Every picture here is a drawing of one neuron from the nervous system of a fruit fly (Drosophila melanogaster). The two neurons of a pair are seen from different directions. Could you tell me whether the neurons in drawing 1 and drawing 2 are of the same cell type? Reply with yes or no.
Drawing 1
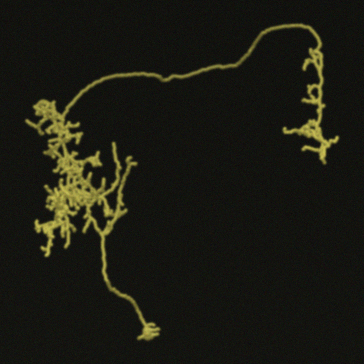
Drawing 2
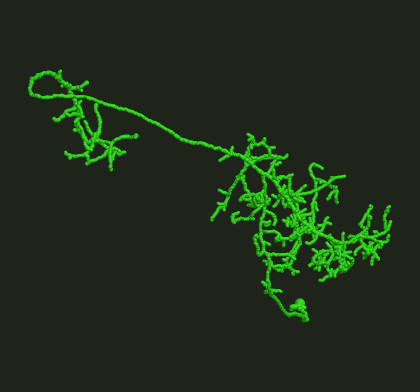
yes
